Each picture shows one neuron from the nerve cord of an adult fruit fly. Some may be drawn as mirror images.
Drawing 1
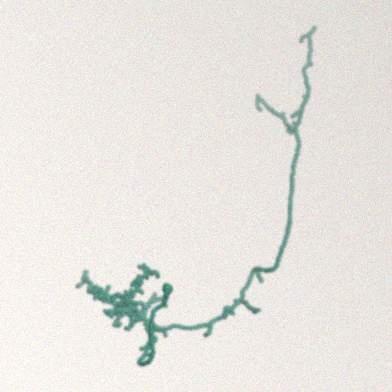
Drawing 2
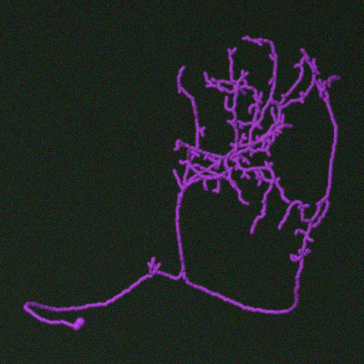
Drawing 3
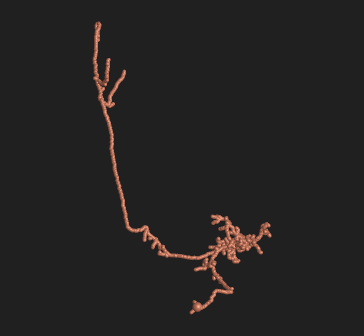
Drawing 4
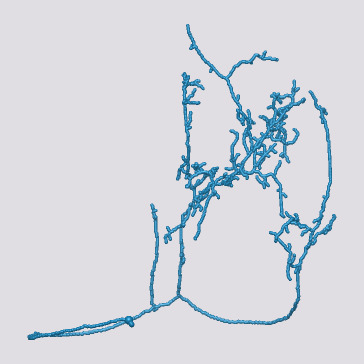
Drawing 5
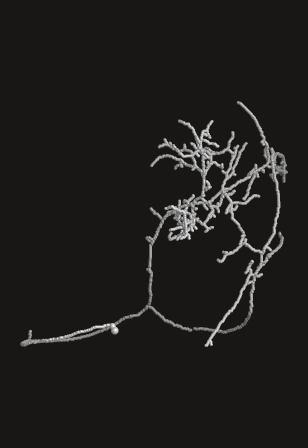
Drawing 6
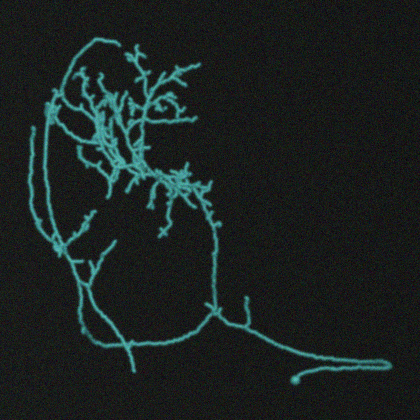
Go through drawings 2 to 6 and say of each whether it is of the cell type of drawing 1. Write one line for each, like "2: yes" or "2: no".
2: no
3: yes
4: no
5: no
6: no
